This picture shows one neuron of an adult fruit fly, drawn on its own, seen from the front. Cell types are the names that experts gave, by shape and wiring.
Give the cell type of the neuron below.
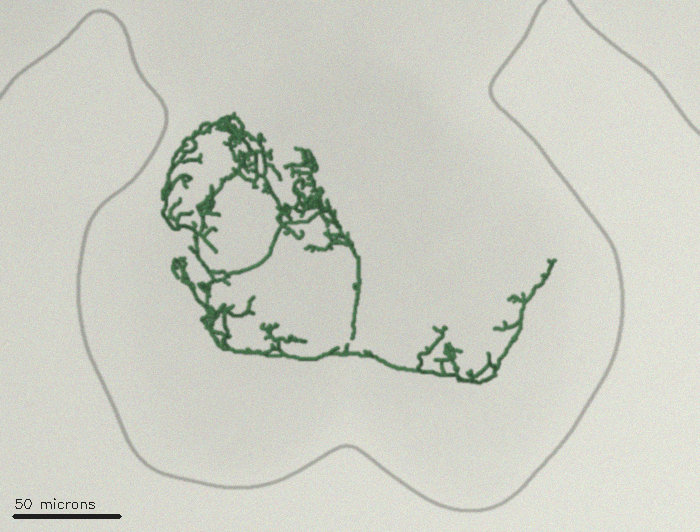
IN19A060_a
